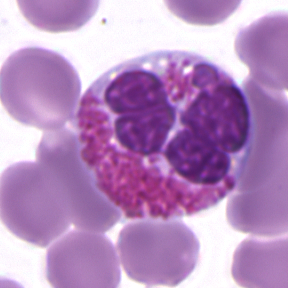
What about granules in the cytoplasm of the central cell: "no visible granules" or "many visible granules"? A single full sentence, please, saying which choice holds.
The cell's cytoplasm is rich in visible granules.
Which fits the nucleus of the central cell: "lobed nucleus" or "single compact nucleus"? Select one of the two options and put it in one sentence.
Into two or more lobes the nucleus of this cell is divided.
